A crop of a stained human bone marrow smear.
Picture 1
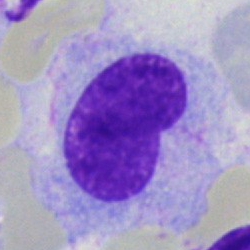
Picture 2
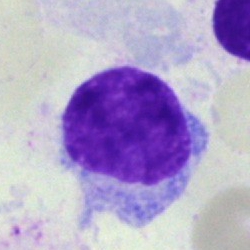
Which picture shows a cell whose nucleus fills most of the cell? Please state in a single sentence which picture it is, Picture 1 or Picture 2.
It is the cell in picture 2 whose nucleus fills most of it.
